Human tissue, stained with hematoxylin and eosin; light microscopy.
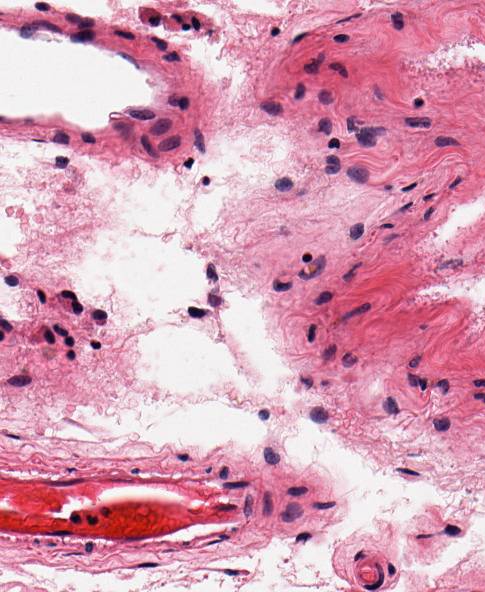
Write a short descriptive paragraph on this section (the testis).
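The left and centre of the field contain loose, pale, wispy stroma with empty clefts; the right half contains denser pink collagen running in wavy strands. An elongated vessel runs horizontally at the lower left, its lumen packed with bright red erythrocytes. Stromal nuclei are scattered singly and are mostly small, dark, and oval to spindle-shaped.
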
